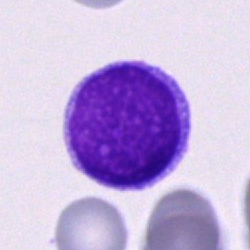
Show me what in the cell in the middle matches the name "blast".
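Yes, it's a blast, and the thin rim of cytoplasm around the nucleus sits well with that.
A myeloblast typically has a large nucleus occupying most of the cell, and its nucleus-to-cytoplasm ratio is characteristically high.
Here the rim is widest on the right side of the cell. The chromatin is fine and evenly dispersed rather than clumped, and the nucleus stains a deep purple.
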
